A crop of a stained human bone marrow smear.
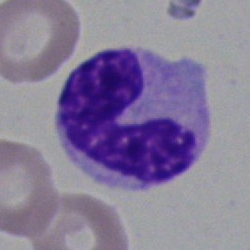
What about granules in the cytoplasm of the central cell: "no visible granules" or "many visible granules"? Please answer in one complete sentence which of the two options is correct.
Granules are not seen anywhere in the cell's cytoplasm.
